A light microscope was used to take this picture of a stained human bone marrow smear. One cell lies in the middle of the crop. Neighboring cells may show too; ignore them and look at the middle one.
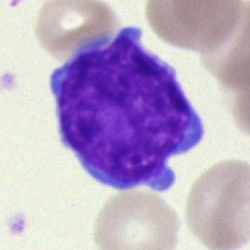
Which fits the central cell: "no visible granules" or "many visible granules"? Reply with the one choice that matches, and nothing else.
No visible granules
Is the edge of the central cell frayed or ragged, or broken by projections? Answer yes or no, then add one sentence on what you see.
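Yes. Small rounded blue blebs bulge from the cell edge, one clearly at the lower right.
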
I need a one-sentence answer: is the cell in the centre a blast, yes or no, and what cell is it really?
Yes, the cell in the centre is a blast.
